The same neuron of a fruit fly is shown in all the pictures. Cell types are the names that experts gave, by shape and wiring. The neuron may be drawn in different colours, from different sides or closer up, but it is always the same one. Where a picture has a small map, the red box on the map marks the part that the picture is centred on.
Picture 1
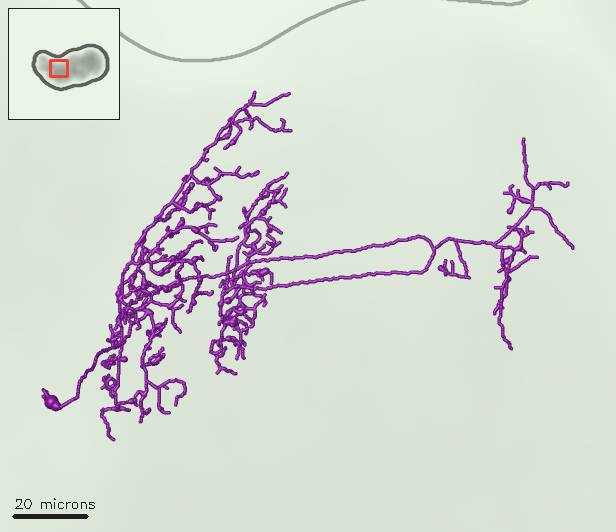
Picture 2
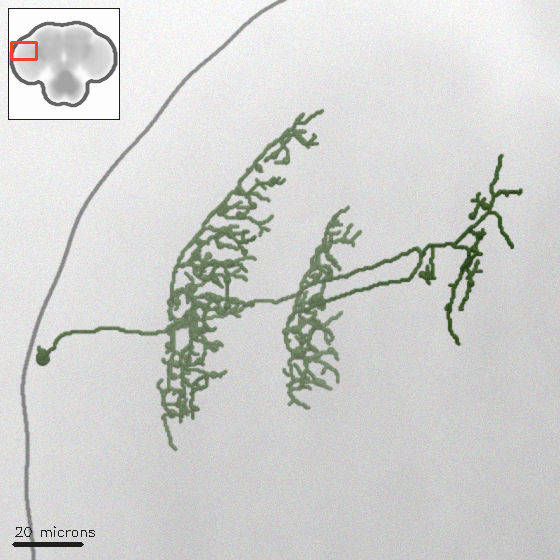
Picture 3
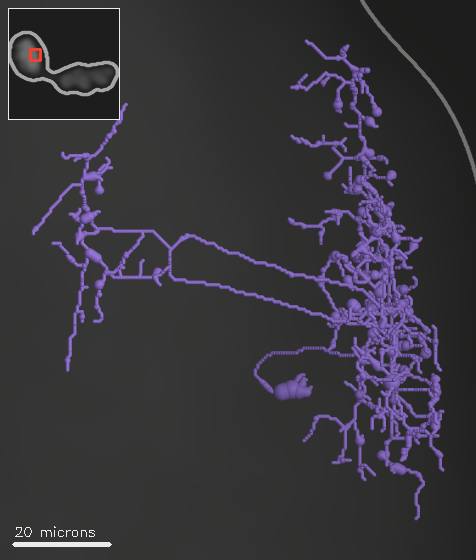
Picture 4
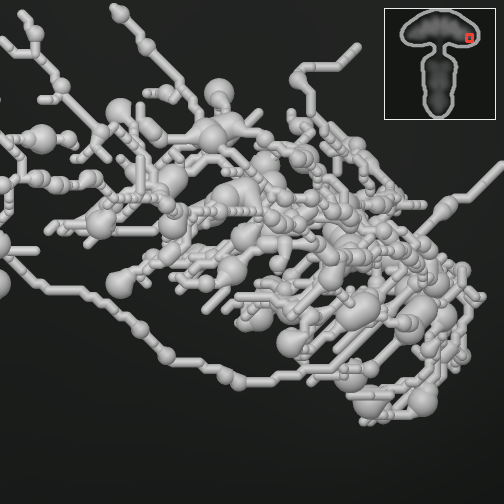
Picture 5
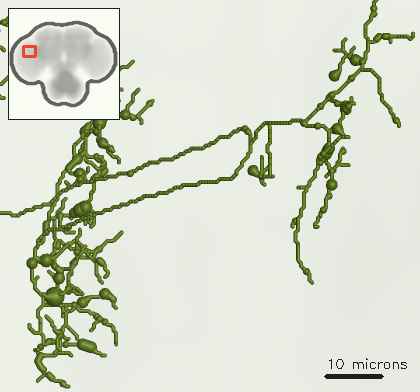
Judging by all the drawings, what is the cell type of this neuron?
TmY16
